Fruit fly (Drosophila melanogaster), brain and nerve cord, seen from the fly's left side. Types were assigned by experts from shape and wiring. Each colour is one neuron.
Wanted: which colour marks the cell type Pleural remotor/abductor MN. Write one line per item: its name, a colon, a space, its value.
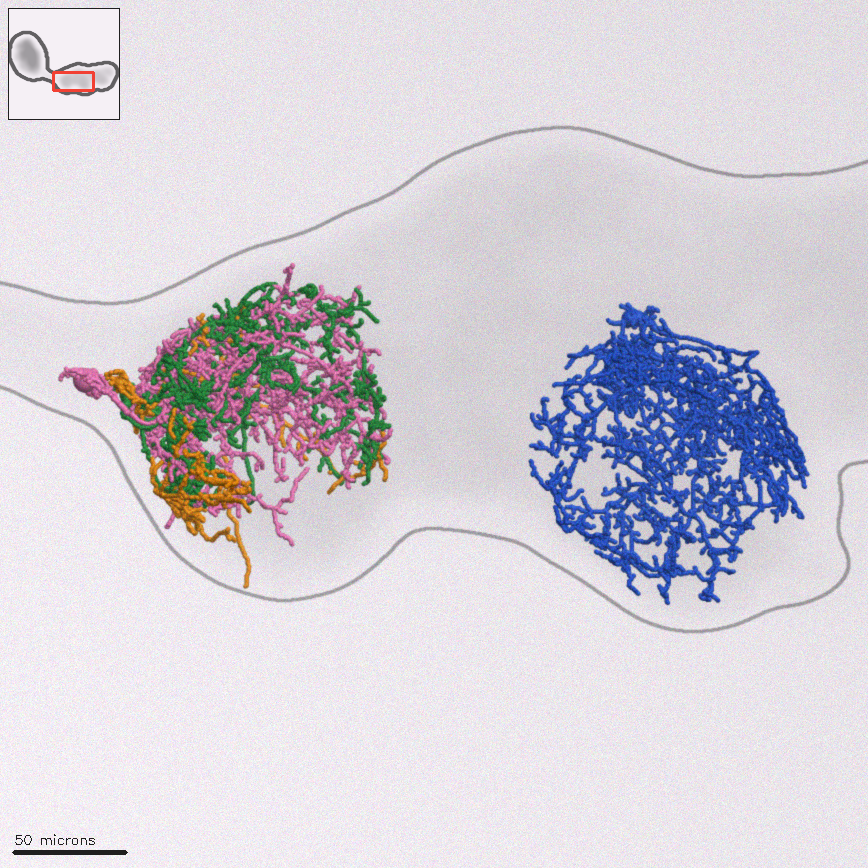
colour: green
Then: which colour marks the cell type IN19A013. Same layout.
colour: blue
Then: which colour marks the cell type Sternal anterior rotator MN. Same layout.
colour: pink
